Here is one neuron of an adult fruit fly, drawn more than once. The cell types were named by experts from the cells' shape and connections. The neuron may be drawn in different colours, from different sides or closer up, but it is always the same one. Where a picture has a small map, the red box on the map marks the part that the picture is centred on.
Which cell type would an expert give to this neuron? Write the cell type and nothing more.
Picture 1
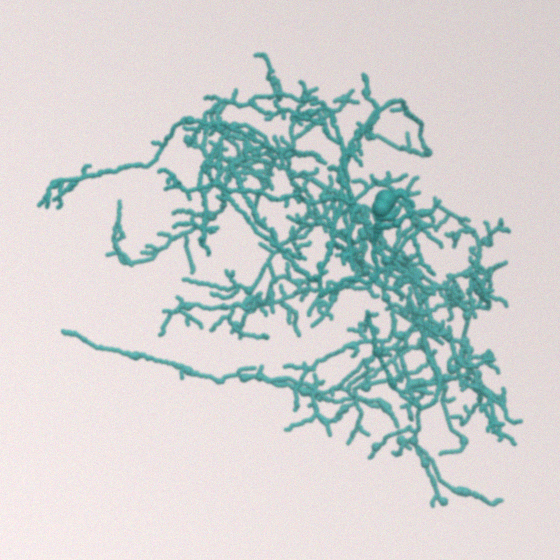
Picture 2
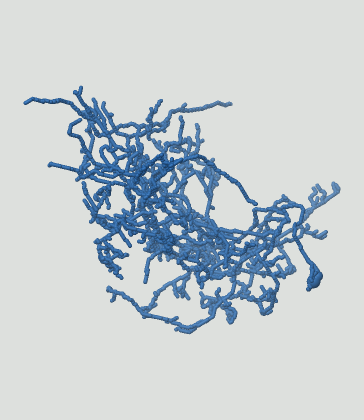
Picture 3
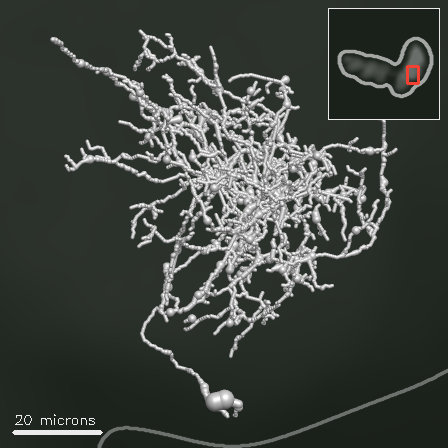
CB2538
